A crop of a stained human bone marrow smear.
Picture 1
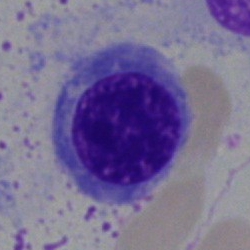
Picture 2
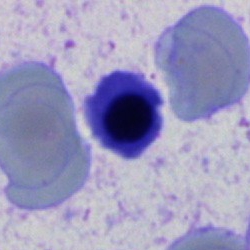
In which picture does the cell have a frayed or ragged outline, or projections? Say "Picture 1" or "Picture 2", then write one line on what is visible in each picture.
Picture 2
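What picture 1 shows: The cell outline is roughly round with a smooth border.
What picture 2 shows: The cell's outline is irregular and bumpy rather than smooth.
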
